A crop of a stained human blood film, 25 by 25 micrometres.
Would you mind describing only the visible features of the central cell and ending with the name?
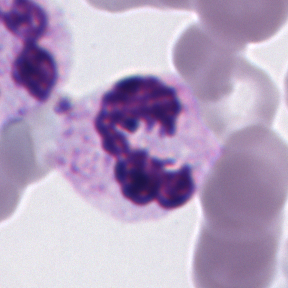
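In the nucleus, the chromatin is dark purple and coarsely clumped. Around it runs an ample rim of pale pinkish-lilac cytoplasm. Scattered through that cytoplasm are fine pink-violet granules. The border of the cell is smooth, with no projections. The cell is a segmented neutrophil.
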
